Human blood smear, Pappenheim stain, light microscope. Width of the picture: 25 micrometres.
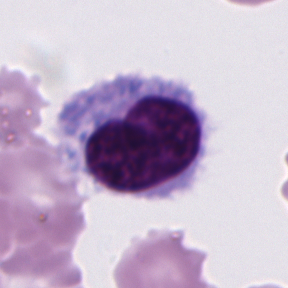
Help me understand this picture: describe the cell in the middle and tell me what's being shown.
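A shallow notch marks the top edge of the nuclear outline. Within the nucleus, no distinct nucleoli can be made out. Cytoplasm is widest on the upper left side of the nucleus and shows no distinct pink or purple granules. The cell is a hairy cell.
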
